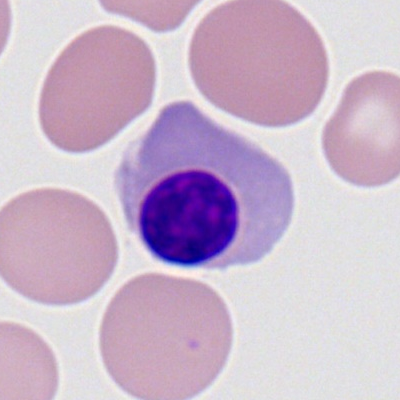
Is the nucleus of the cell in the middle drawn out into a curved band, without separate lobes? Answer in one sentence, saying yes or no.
No, a compact round or oval mass, not a curved band, makes up the nucleus.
